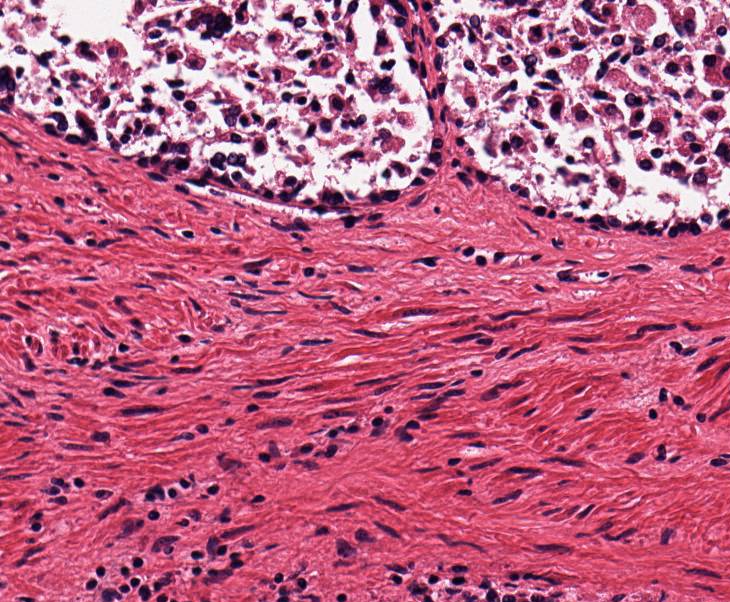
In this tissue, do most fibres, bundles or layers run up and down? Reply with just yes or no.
No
